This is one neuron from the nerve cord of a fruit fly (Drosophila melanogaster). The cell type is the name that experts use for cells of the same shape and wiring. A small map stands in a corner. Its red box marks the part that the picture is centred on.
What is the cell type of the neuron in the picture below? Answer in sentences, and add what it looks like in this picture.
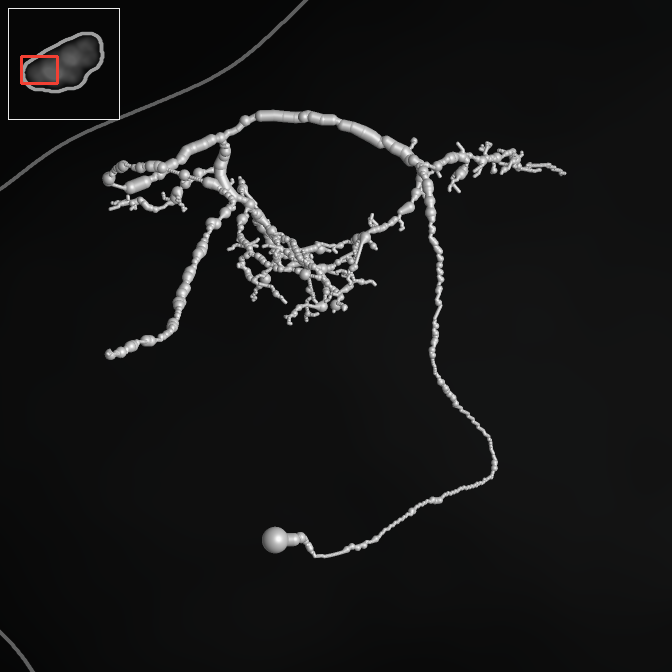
It is of cell type AN02A025. This is an ascending neuron. Dozens of branch ends can be seen. In this view it is about as wide as it is tall.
